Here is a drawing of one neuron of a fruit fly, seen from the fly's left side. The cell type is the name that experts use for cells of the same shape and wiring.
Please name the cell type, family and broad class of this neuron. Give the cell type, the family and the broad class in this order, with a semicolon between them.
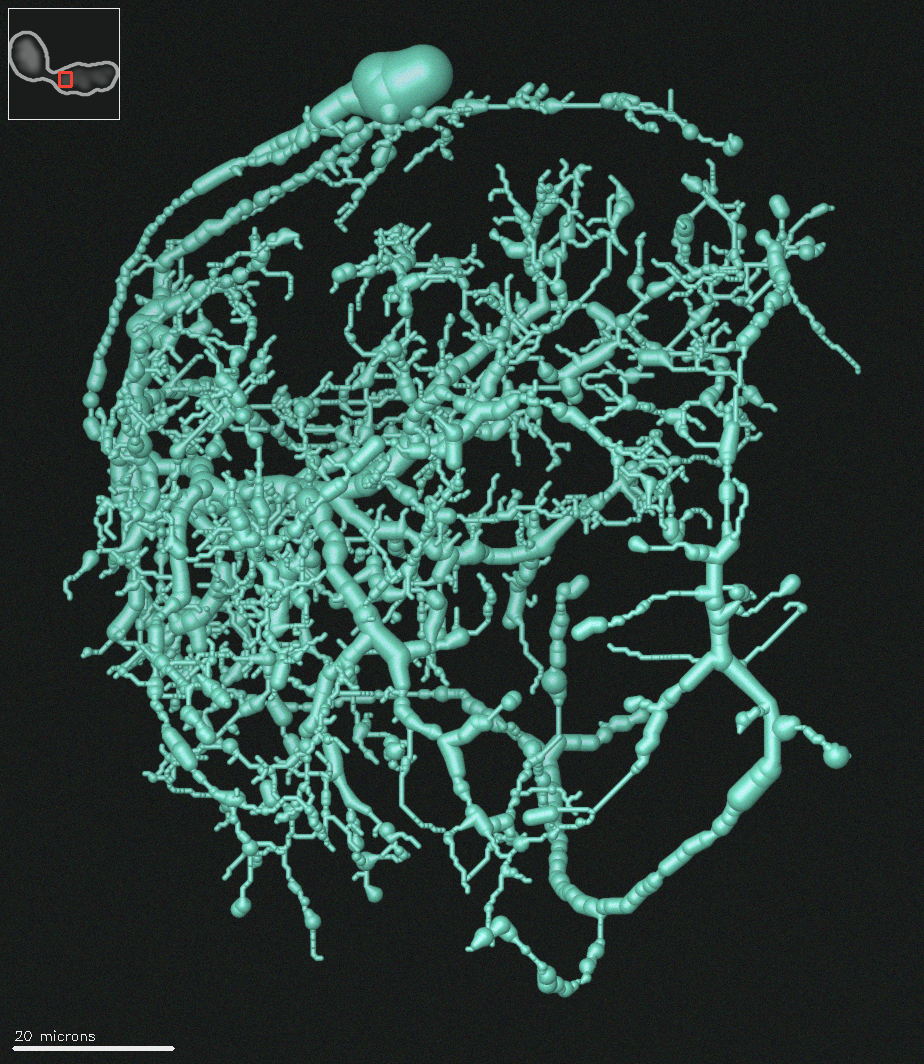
IN09A002; hemilineage 09A; nerve-cord intrinsic neuron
